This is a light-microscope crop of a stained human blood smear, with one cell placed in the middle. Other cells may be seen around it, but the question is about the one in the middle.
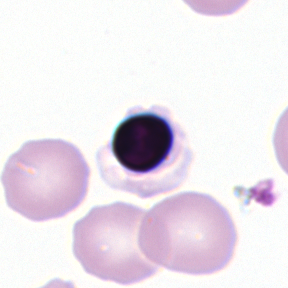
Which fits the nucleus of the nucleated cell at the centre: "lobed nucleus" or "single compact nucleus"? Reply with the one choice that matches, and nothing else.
Single compact nucleus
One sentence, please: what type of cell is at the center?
The crop's centre is taken up by a normoblast.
